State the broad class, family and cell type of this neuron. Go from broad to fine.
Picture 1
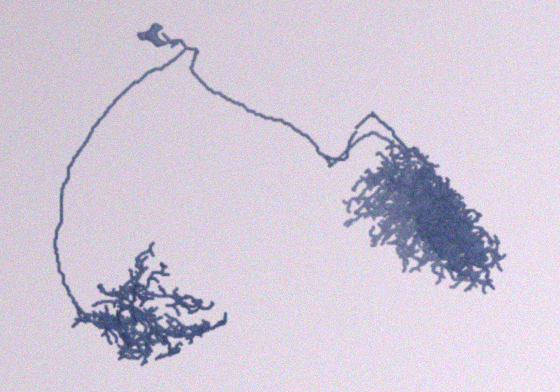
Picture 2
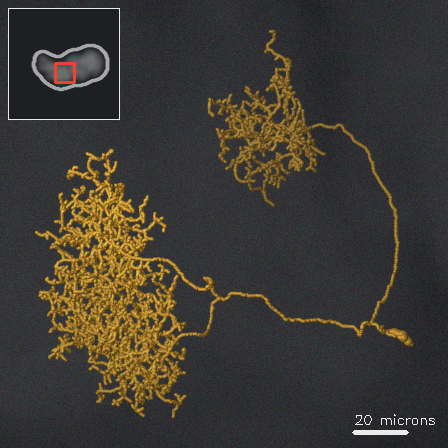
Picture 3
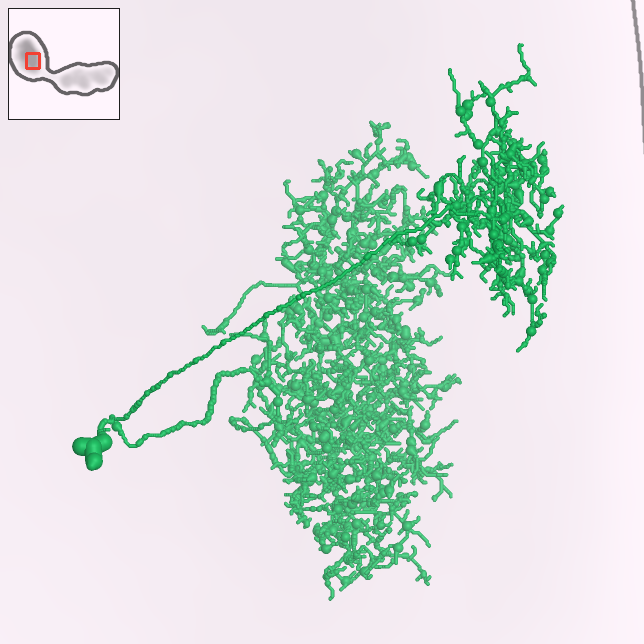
optic-lobe intrinsic neuron; MeLo; MeLo8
